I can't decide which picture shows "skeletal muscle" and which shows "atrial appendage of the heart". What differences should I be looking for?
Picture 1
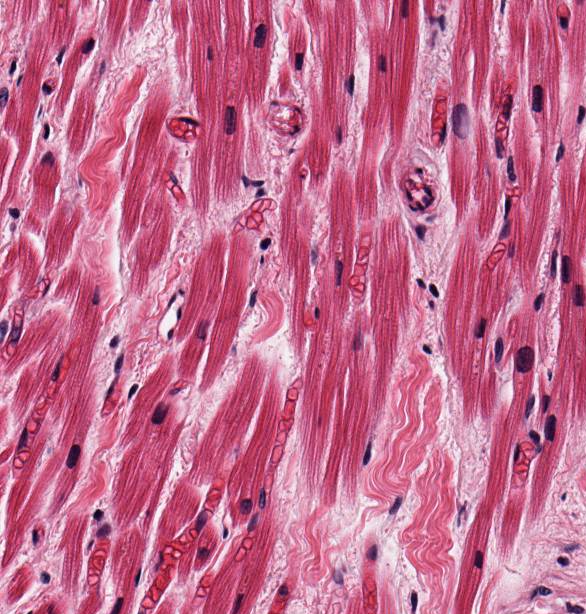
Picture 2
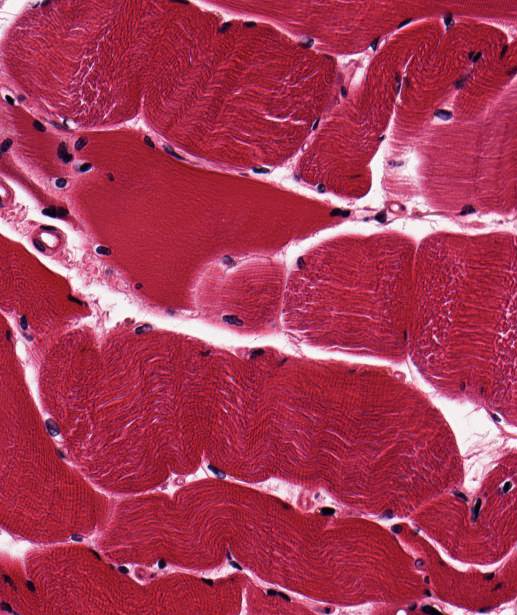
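The atrial appendage of the heart appears in picture 1, and skeletal muscle in picture 2. In picture 1 the muscle fibres are cut lengthwise and run roughly parallel across the field on a slight diagonal; they branch and join neighbouring fibres. Each fibre has oval dark nuclei lying centrally, and some fibres in the centre and lower right are paler pink and wavy. In picture 2, by contrast, the nuclei are small, dark and flattened, and sit at the edges of the fibres rather than in their centres.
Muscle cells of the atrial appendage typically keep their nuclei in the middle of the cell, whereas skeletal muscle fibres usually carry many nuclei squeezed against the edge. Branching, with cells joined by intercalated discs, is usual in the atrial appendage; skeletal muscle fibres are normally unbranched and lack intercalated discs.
The fibre borders in picture 2 are scalloped and undulating rather than straight, and small round vessel profiles lie in the connective tissue between fibres, one of them near the left edge.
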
